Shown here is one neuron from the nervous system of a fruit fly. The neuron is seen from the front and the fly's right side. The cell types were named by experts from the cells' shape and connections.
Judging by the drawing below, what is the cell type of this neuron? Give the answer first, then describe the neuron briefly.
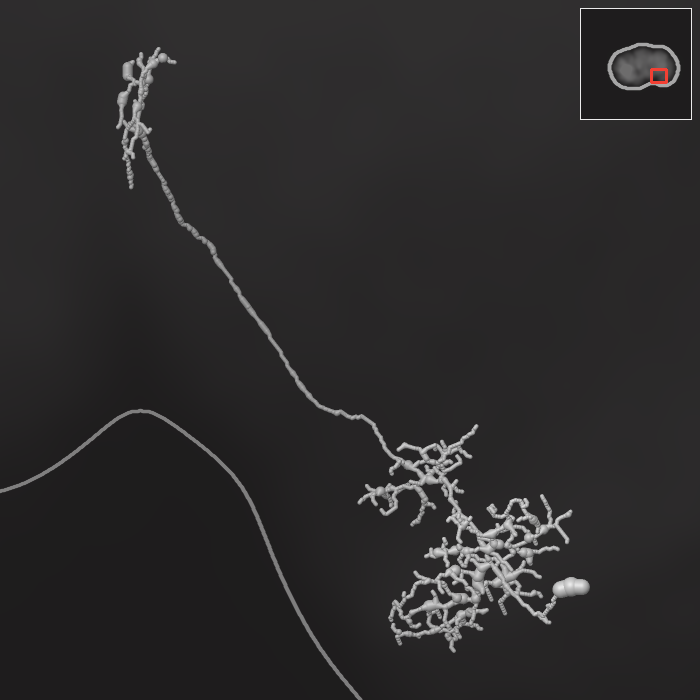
The cell type is Tm16. This is an optic-lobe intrinsic neuron. The cell body can be seen at the lower right of the picture. The picture shows dozens of branch ends.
